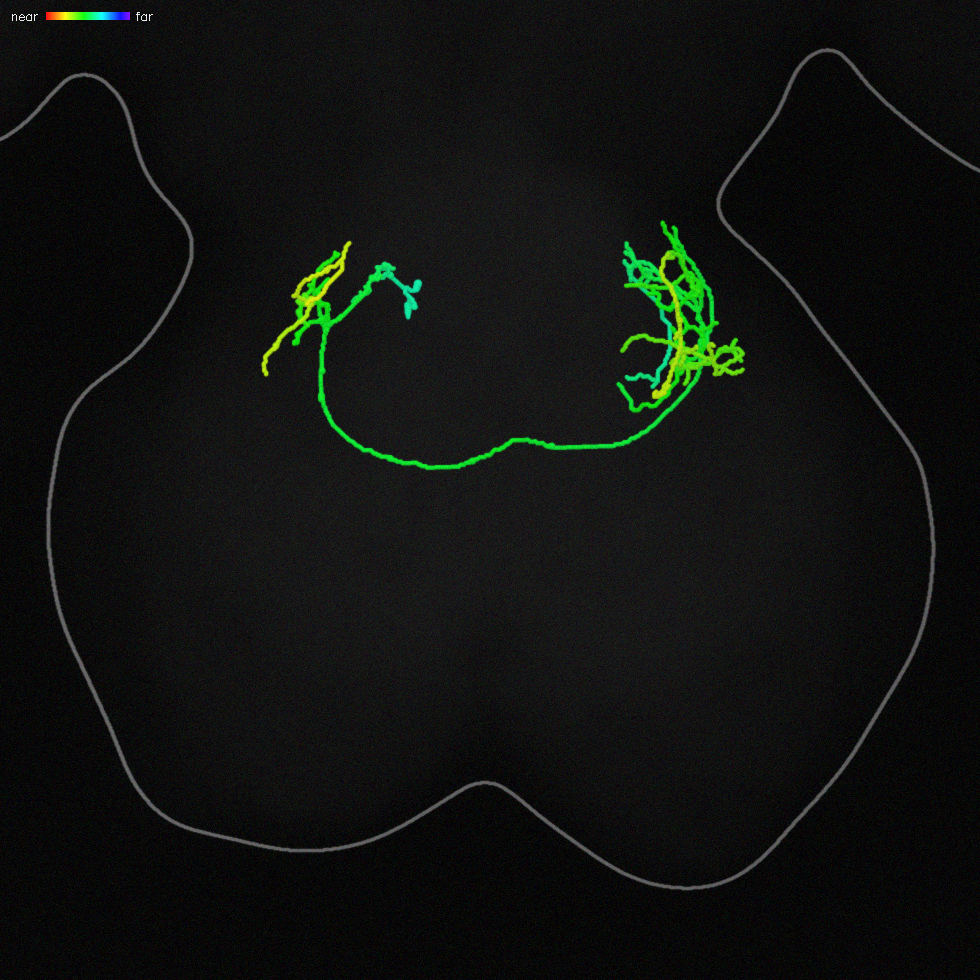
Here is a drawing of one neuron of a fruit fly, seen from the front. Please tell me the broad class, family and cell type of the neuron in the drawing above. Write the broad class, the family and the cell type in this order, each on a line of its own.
nerve-cord intrinsic neuron
hemilineage 19B
IN19B087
